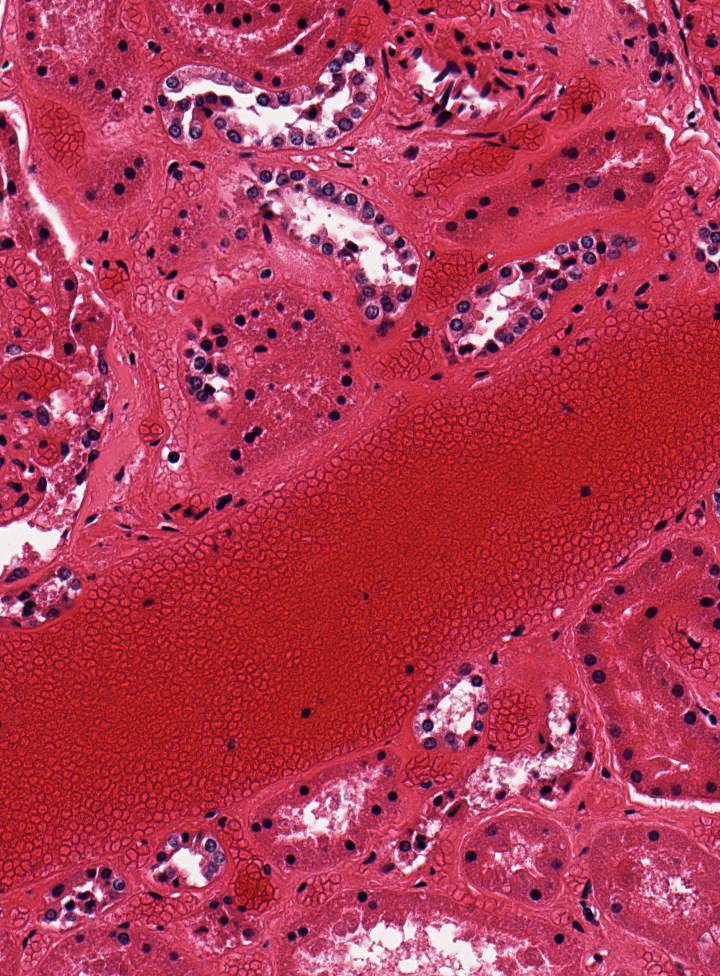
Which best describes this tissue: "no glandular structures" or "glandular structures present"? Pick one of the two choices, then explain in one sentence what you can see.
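Glandular structures present. A wide vessel crosses the field diagonally from lower left to upper right, with tubules on both sides.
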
